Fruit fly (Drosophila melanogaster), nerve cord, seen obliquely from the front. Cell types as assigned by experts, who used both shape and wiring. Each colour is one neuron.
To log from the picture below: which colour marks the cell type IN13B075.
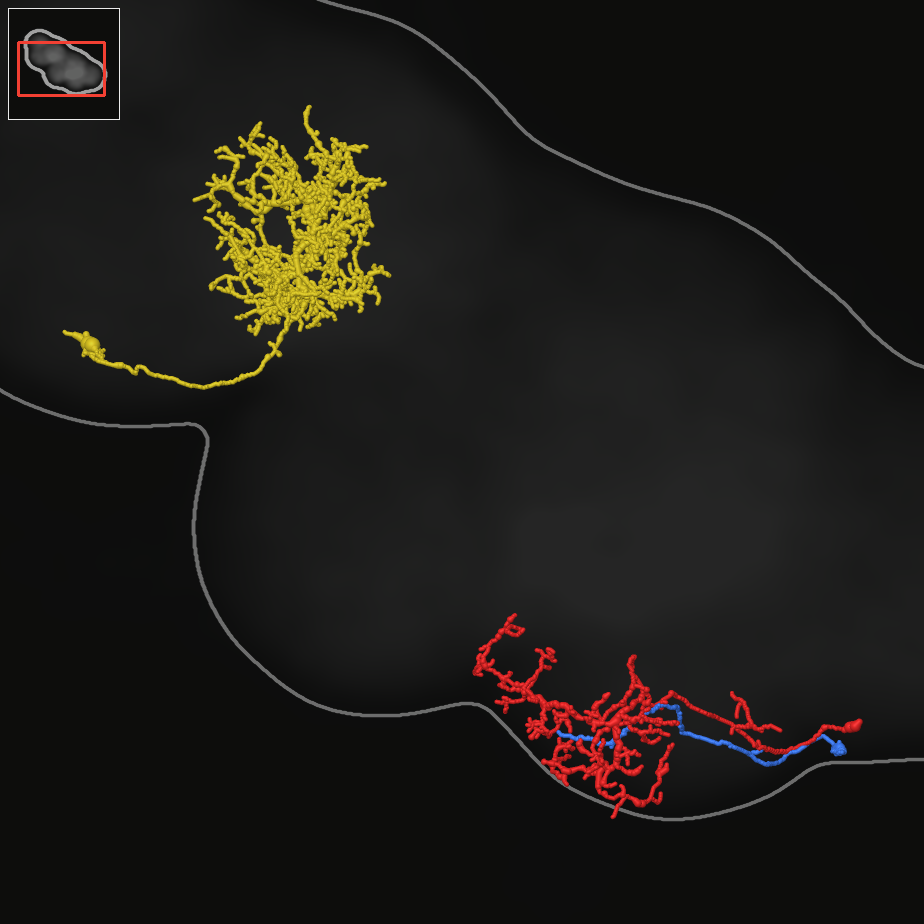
red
